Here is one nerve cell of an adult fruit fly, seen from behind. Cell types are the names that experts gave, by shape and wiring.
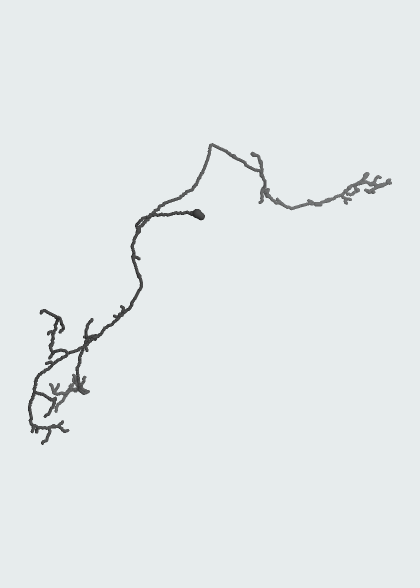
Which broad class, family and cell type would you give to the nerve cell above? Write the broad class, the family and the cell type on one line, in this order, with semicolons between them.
central-brain intrinsic neuron; hemilineage DM6_posterior; CB1997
